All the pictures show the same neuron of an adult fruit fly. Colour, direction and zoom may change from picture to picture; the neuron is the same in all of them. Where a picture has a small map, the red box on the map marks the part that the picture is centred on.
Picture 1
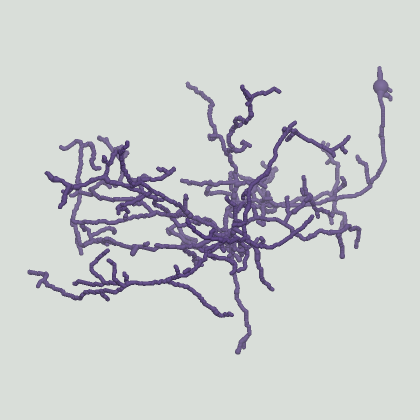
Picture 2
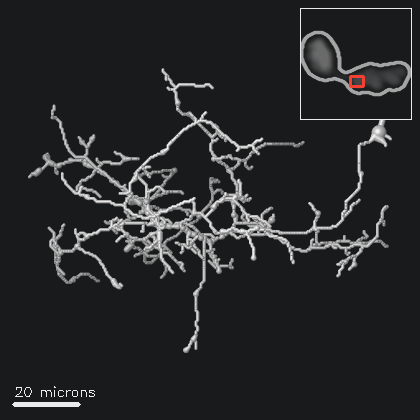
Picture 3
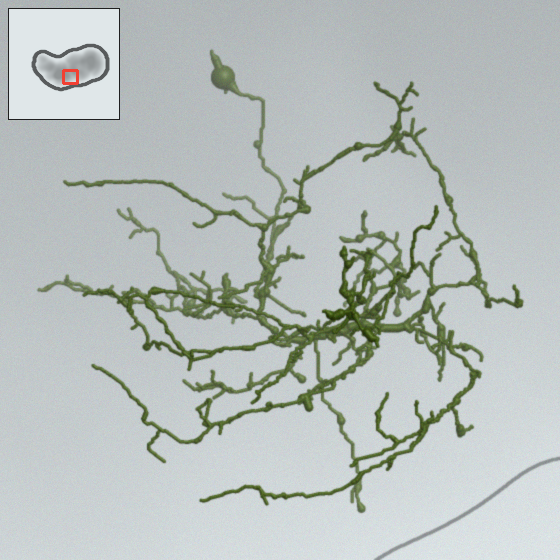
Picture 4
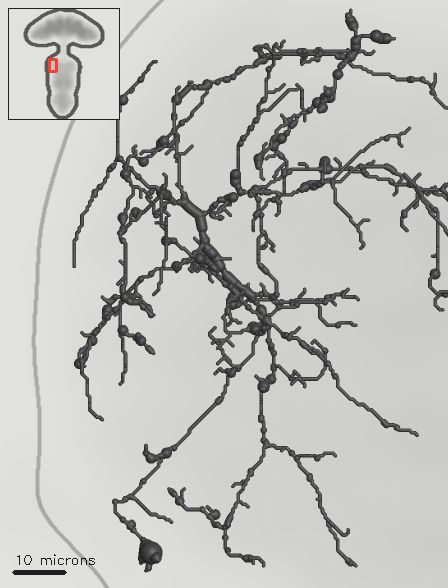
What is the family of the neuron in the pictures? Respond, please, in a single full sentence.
In family hemilineage 20A.22A, this neuron is included.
